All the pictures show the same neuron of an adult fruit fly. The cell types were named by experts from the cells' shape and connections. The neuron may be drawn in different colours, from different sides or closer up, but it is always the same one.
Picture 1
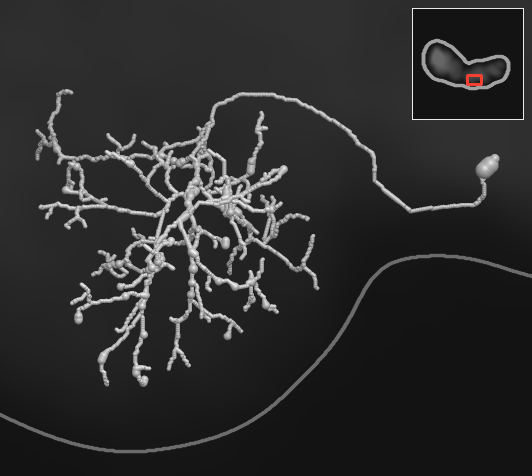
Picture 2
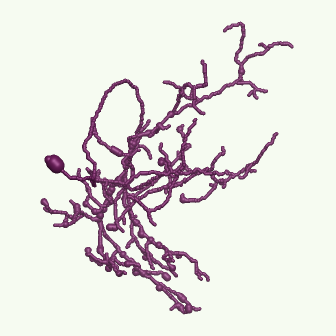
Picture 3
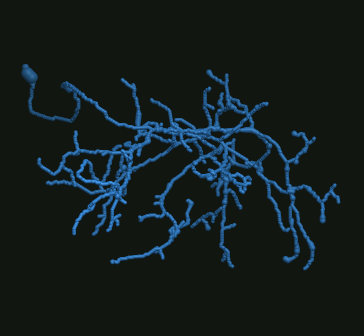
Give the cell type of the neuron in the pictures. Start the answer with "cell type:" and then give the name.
cell type: IN21A037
